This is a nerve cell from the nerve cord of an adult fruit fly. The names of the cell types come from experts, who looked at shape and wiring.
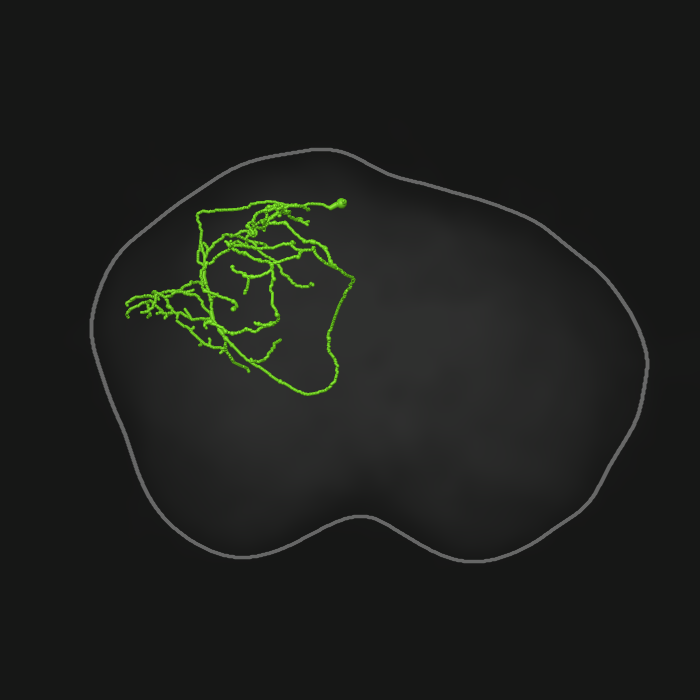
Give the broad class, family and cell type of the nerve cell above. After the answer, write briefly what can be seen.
It is a nerve-cord intrinsic neuron. The family is hemilineage 17A. It is of cell type IN17A074. As drawn here it is about as wide as it is tall.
